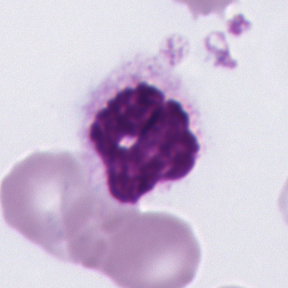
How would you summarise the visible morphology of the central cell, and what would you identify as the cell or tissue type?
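Near the centre of the nucleus lies a small clear hole. No nucleoli are visible in the nucleus. Fine pink-violet granules are scattered through the cytoplasm. The outer margin of the cell is ragged and indistinct, most markedly along the top. The cell is a segmented neutrophil.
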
